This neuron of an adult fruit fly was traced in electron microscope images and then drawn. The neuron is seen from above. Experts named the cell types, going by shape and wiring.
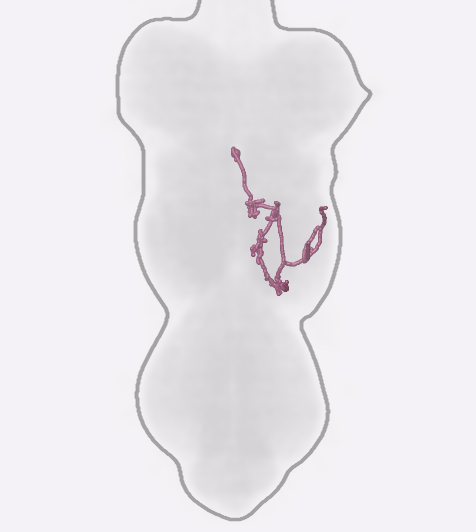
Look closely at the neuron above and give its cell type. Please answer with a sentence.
The cell type is IN14A047.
